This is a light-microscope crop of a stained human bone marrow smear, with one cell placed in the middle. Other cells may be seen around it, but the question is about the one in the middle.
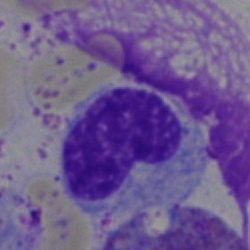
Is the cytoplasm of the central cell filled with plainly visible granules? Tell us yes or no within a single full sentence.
No, the cytoplasm of this cell holds no visible granules.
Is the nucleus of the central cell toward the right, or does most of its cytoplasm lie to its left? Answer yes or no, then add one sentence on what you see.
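No. The nucleus sits toward the left of the cell, leaving more cytoplasm on the right.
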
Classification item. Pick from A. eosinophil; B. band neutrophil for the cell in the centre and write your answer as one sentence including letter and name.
Option B is correct here, and the cell in the middle is a band neutrophil.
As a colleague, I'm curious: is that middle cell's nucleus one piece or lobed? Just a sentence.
Just one compact nuclear mass here, round, oval or kidney-shaped.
